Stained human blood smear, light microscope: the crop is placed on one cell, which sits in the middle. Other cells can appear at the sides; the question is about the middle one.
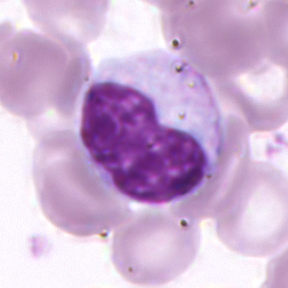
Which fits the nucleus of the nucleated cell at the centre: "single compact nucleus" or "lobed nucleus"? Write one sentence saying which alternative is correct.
The nucleus of this cell is one compact round, oval or kidney-shaped mass.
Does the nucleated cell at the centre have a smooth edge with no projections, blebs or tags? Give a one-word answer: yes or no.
Yes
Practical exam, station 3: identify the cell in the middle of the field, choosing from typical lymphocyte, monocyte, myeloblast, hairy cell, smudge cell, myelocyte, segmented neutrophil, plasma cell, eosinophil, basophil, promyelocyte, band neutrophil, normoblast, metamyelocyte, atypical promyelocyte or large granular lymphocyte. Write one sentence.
Standing at the centre of this crop is a metamyelocyte.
